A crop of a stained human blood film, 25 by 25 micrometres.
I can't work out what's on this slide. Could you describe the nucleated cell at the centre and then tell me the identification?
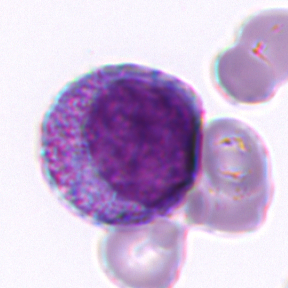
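Look first at the nucleus: it sits off-centre, pushed toward the right, and its chromatin is dark purple throughout. On the left, the cytoplasm makes a wide crescent, packed with fine reddish-purple granules. This cell is a myelocyte.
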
